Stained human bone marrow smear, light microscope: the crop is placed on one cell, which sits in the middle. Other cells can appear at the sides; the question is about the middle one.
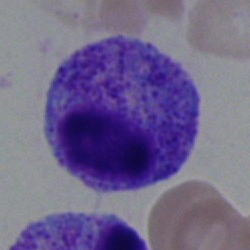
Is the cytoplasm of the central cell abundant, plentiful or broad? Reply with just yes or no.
Yes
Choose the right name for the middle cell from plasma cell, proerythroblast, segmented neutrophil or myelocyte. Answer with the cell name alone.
myelocyte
